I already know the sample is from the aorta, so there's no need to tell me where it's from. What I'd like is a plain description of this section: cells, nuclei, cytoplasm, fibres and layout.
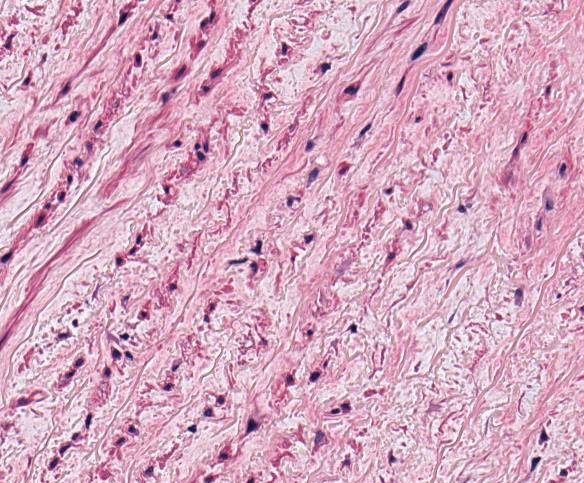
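Look at the scattered cells first: their nuclei are small and dark, either elongated or angular. Notice that the cells are sparse and fairly evenly spread, with no dense clusters. Between the fibres you'll see pale, loose spaces, which give the stroma a frayed look. Search the whole field, and you won't find any epithelium.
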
